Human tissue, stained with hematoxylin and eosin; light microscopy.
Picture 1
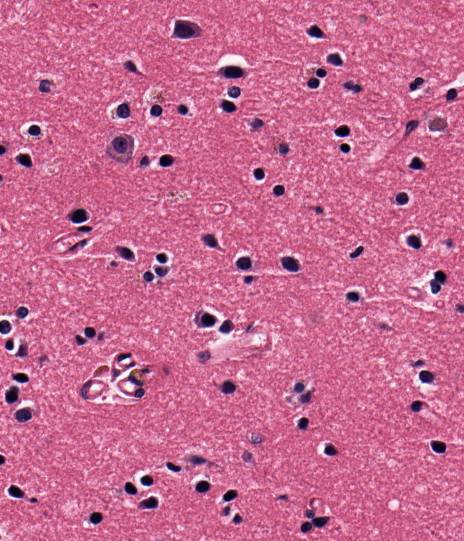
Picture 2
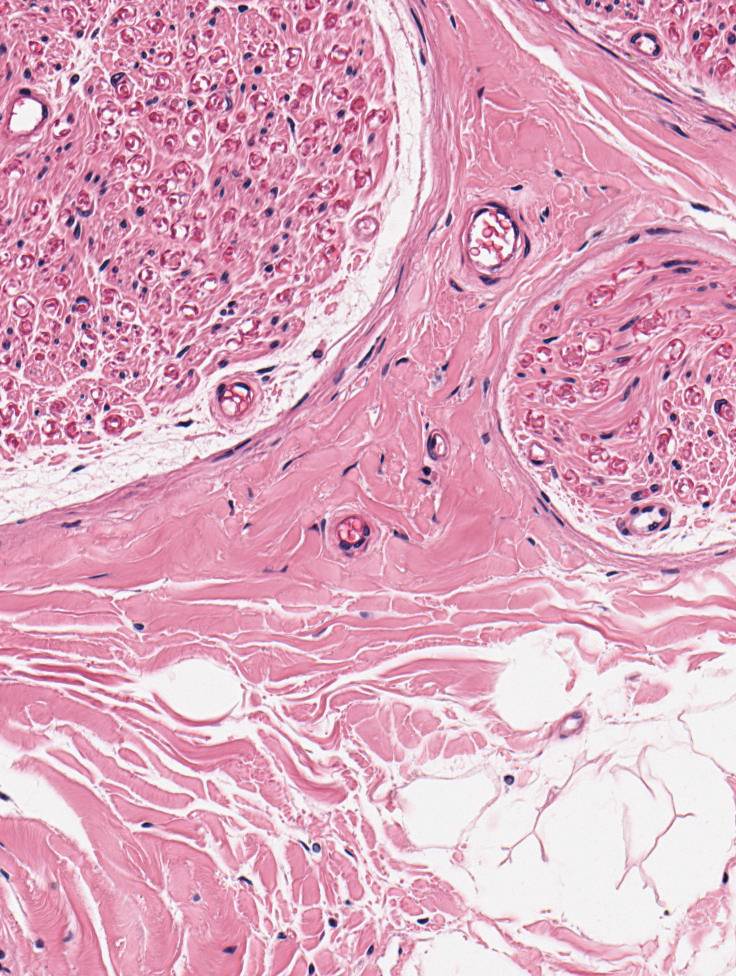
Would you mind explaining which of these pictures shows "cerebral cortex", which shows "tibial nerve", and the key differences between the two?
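The answer is picture 1 for cerebral cortex and picture 2 for tibial nerve. The cerebral cortex is a continuous pink, finely fibrillary matrix with cells scattered through it in no organised arrangement, many of their small dark nuclei ringed by a clear halo. A small vessel cut in cross-section, with several nuclei in its wall, lies at lower left. The tibial nerve instead has two rounded fascicles in the upper half, a large one at upper left and a smaller one at right, each bounded by a thin layer of flattened cells with elongated dark nuclei. Its fibres are cut across as small round profiles with pink centres.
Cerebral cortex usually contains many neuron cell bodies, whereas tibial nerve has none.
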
